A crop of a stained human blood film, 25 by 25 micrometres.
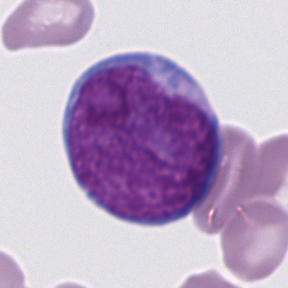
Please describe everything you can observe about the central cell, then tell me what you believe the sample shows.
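Single round-to-oval nucleus, no lobes. Chromatin finely granular, evenly distributed. Cytoplasm a thin deep-blue rim around the nucleus, broadest at upper right, where a paler zone sits beside the nucleus. Nucleus occupies roughly 80% of cell area. Cell: myeloblast.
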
